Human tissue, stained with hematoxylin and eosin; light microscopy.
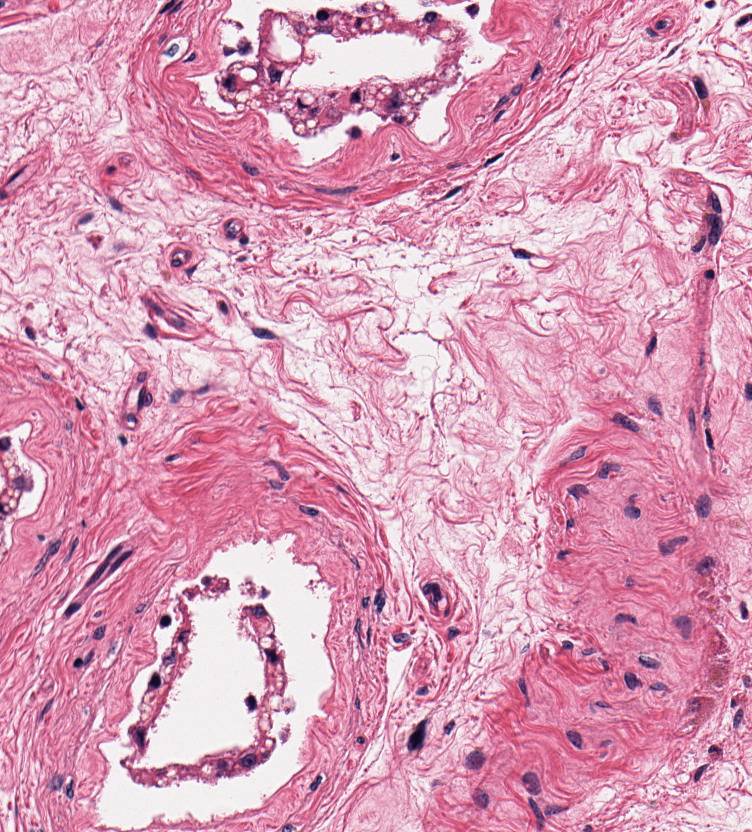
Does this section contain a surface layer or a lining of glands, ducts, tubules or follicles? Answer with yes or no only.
Yes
